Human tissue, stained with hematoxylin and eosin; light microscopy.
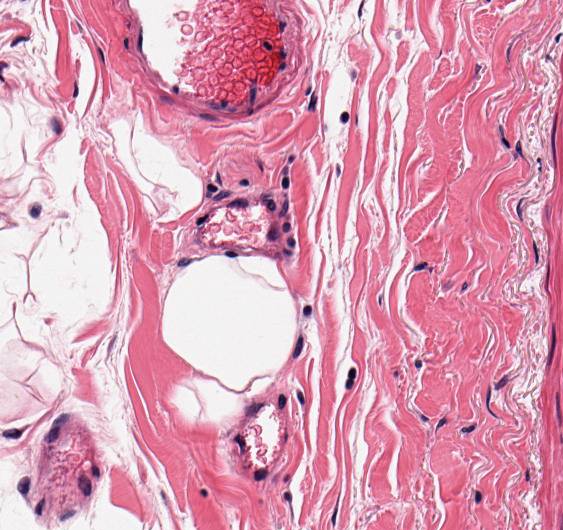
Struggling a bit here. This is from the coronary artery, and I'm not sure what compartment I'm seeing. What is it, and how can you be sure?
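Tunica adventitia is shown. Right half: dense collagen bundles, wavy in course. Dark, elongated nuclei between them.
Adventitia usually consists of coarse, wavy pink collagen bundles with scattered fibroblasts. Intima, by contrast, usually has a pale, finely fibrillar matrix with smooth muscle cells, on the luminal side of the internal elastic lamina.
Top centre: vessel, lumen packed with red blood cells.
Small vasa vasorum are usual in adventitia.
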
